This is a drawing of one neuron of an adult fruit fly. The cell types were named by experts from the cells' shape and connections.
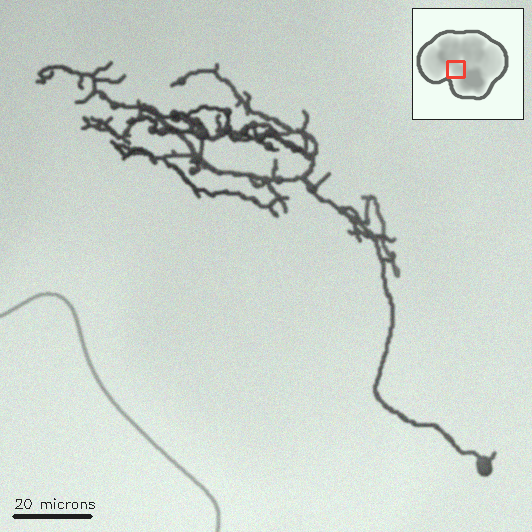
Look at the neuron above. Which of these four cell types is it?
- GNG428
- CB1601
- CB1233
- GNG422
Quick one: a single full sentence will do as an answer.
Among cell types, the one for this neuron is CB1233.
